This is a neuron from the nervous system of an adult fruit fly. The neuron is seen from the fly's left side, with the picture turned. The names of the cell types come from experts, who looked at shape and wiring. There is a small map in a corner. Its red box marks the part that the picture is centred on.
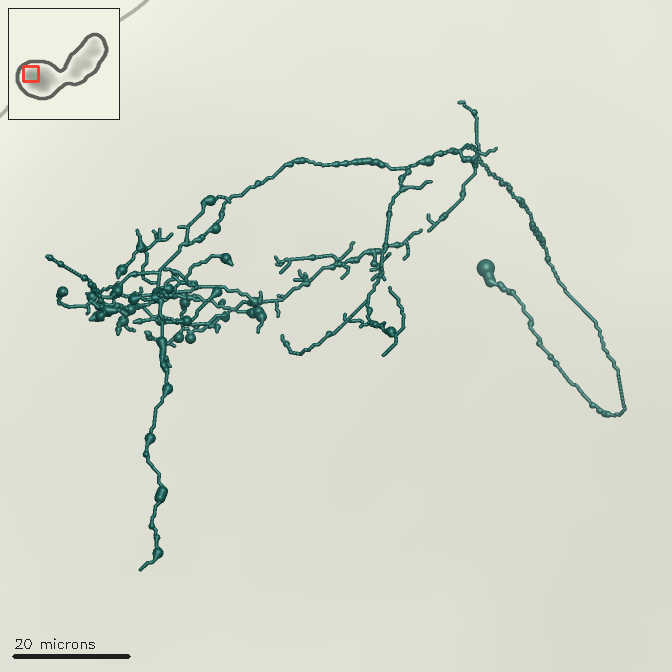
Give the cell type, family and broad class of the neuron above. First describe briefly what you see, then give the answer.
The cell body can be seen on the right of the picture. By the scale bar it is about 100 microns wide in this view. Dozens of branch ends can be seen. The cell type is CB4195. Its family is hemilineage SIPa1_ventral. Its broad class is central-brain intrinsic neuron.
